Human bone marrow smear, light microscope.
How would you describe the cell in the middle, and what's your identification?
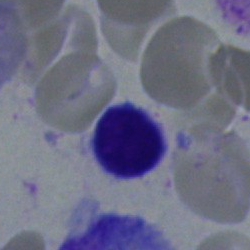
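Outline round and smooth, with no surface projections. Chromatin very dark purple, densely condensed throughout. Cytoplasm: almost none visible around the nucleus. Cell: lymphocyte.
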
